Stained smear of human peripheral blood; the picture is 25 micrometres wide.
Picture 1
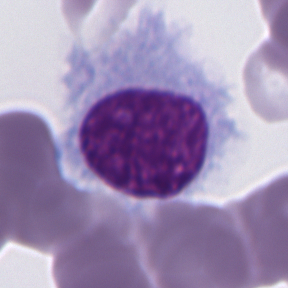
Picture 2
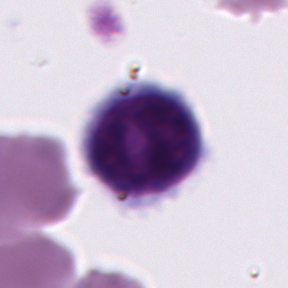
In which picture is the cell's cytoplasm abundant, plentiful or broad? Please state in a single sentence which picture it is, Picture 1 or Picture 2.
The cell shown in picture 1 has ample cytoplasm around its nucleus.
